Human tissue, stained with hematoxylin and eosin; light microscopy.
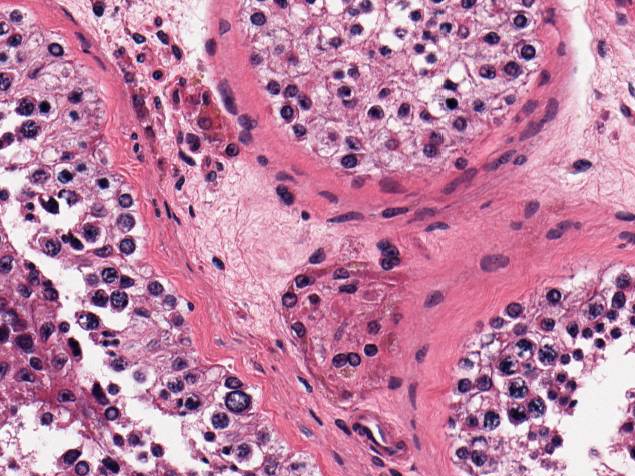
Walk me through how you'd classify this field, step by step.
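The main structure here is the seminiferous tubule. Several layers of crowded cells with round dark nuclei and pale, finely vacuolated cytoplasm fill the tubules.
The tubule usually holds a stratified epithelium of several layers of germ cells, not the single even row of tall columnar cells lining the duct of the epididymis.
Some cells have larger round nuclei with coarse, clumped chromatin than their neighbours.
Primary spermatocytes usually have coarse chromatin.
Each tubule is wrapped in a thick, dense, bright pink layer with flattened, elongated nuclei, and the central stroma is pale and loose.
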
